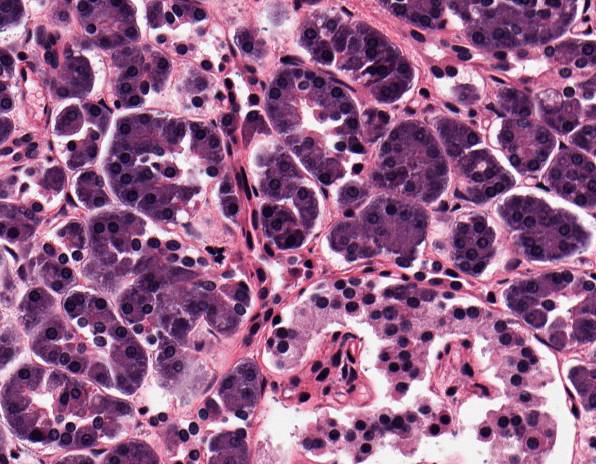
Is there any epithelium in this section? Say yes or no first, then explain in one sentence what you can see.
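Yes. The epithelial cells have abundant granular, deeply purple cytoplasm.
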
